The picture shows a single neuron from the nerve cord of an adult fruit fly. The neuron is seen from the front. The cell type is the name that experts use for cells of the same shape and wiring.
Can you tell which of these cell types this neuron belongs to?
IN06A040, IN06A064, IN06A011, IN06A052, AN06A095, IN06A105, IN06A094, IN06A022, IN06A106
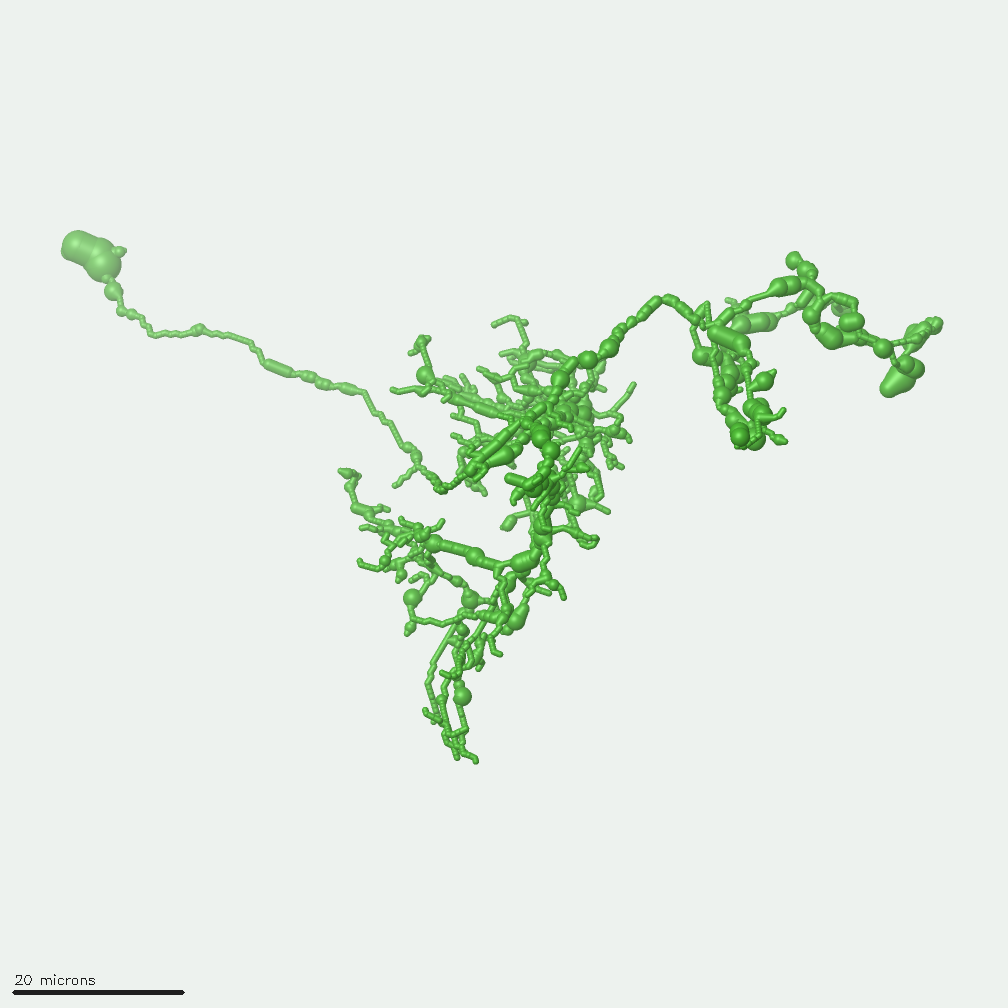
IN06A106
